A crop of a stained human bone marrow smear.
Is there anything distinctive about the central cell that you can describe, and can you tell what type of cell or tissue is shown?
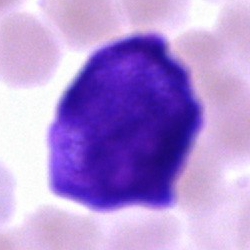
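Nearly the whole of this cell is taken up by its nucleus. At the lower left lies a slightly paler violet patch. Neither distinct granules nor clear vacuoles are visible anywhere in the cell. It is a blast.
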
